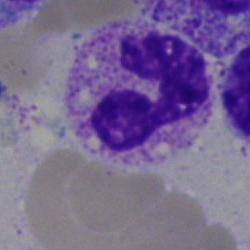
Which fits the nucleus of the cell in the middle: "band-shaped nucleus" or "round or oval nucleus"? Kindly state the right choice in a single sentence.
The nucleus is a bent band and not a compact round or oval mass, and has no lobes.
